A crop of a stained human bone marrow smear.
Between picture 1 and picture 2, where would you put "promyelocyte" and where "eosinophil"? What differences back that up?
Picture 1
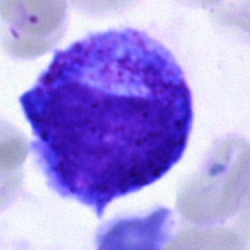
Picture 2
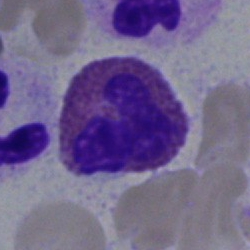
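You'll find the eosinophil in picture 2 and the promyelocyte in picture 1. Both are roughly round, but the promyelocyte has a small pointed tip at its lower edge, while the eosinophil's edge is just slightly uneven.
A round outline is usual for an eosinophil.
The colour differs too: the promyelocyte stains deep blue-purple over almost its whole area, whereas the eosinophil has plentiful reddish-purple cytoplasm. Small dark purple dots are scattered across the promyelocyte.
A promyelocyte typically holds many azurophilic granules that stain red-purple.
In the eosinophil you can make out dark purple, coarsely clumped chromatin, with no nucleoli and no vacuoles in the cytoplasm. Pale red cells lie close around the promyelocyte on several sides.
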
